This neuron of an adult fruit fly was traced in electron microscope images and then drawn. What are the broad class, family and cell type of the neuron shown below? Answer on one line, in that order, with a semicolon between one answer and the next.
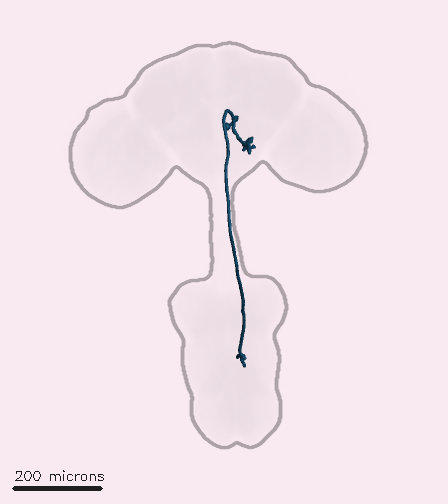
descending neuron; hemilineage PSp2; DNpe008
